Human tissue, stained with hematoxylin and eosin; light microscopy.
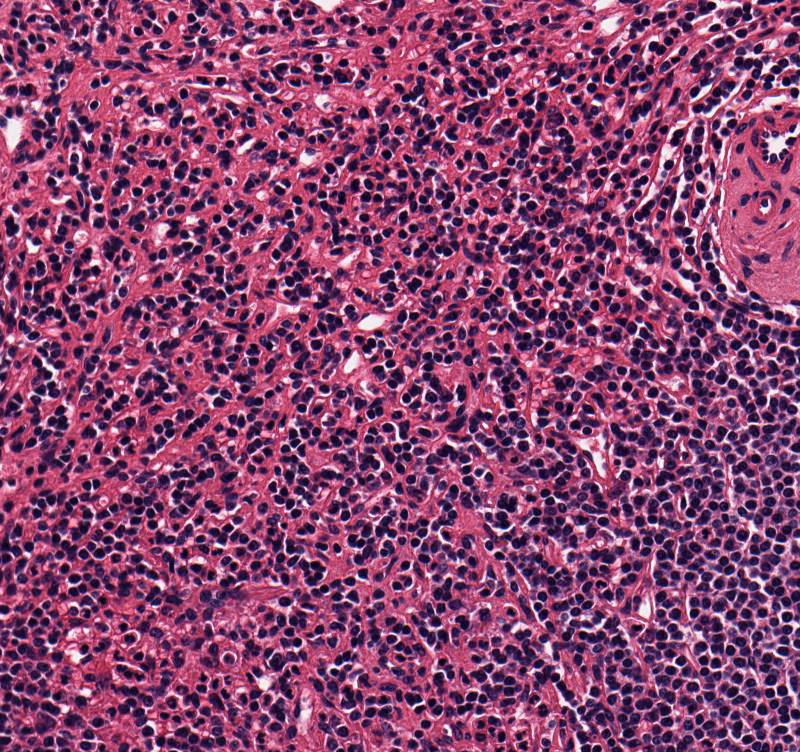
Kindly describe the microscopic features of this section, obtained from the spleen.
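Lower right: cells more tightly packed, dark round nuclei, scant cytoplasm. Pink fibrillary strands with elongated nuclei run between cells, most evident upper and left. Upper right corner: rounded pink fibrous structure with elongated wavy nuclei, bordered by the small round cells. No fat cells anywhere.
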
